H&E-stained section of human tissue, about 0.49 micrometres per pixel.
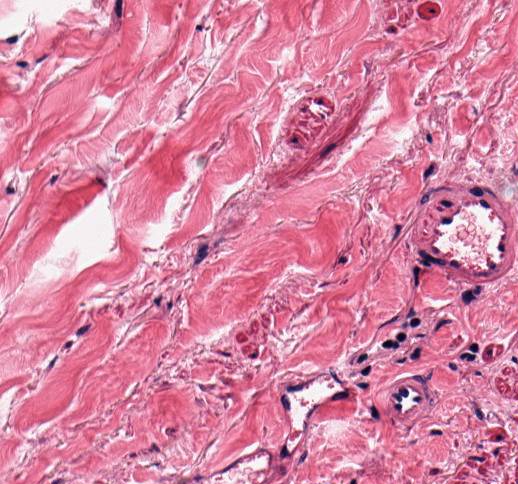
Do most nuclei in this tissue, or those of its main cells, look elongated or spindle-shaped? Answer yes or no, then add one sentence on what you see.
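Yes. Sparse small dark elongated fibroblast nuclei lie scattered between the collagen bundles.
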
